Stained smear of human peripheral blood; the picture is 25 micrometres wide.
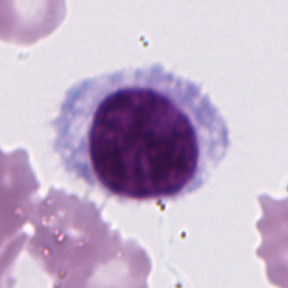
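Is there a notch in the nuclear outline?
No, it's smooth, with no notch or indentation.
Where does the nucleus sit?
Slightly off-centre toward the lower right, so the rim of cytoplasm is wider at the upper left.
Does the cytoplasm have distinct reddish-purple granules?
None.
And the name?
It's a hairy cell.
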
